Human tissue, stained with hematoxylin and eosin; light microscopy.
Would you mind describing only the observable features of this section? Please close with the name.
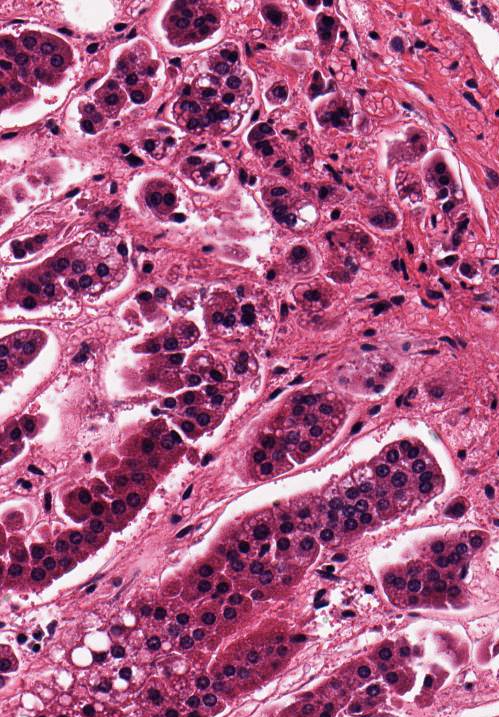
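First, the cell cords: solid, with no central lumens. Many are set apart from the surrounding stroma by empty white clefts. Most clustered cells hold abundant granular pink cytoplasm. Between the cords the stroma is pink and fibrous with spindle-shaped nuclei, most extensive at the upper right. So, this is adrenal gland.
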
